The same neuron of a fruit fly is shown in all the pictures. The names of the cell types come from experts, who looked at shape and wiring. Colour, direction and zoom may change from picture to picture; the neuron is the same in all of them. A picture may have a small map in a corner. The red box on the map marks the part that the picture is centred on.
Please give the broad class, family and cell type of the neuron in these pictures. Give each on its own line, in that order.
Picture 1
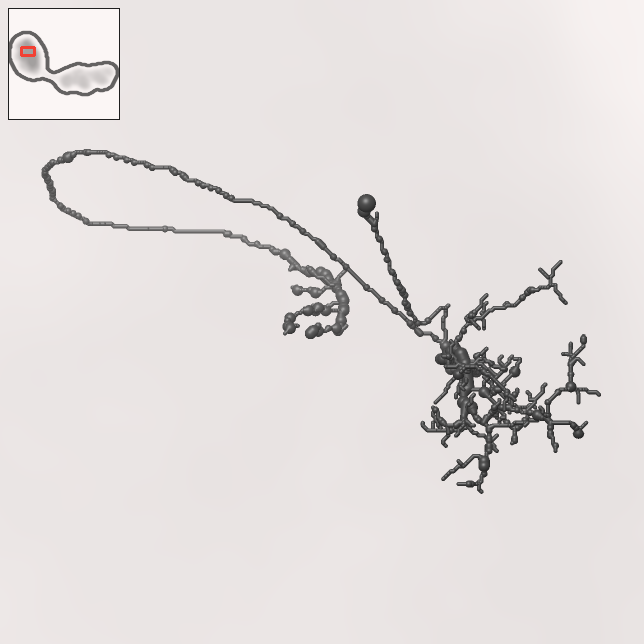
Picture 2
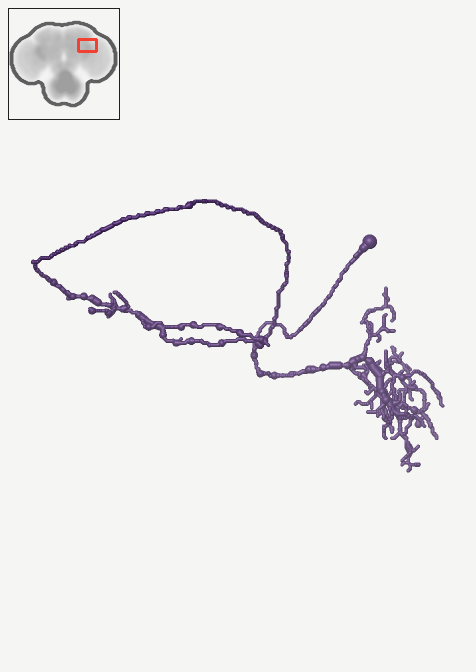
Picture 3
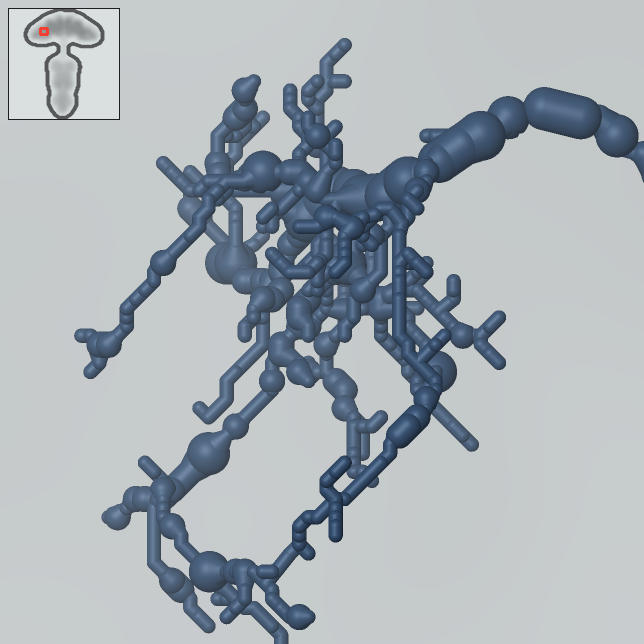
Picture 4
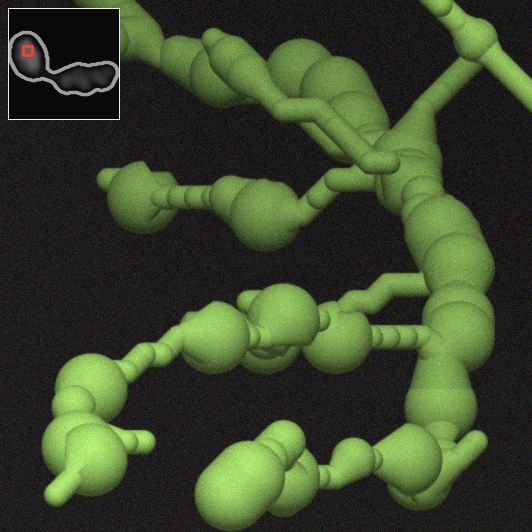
visual projection neuron
hemilineage VPNd3
LC6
